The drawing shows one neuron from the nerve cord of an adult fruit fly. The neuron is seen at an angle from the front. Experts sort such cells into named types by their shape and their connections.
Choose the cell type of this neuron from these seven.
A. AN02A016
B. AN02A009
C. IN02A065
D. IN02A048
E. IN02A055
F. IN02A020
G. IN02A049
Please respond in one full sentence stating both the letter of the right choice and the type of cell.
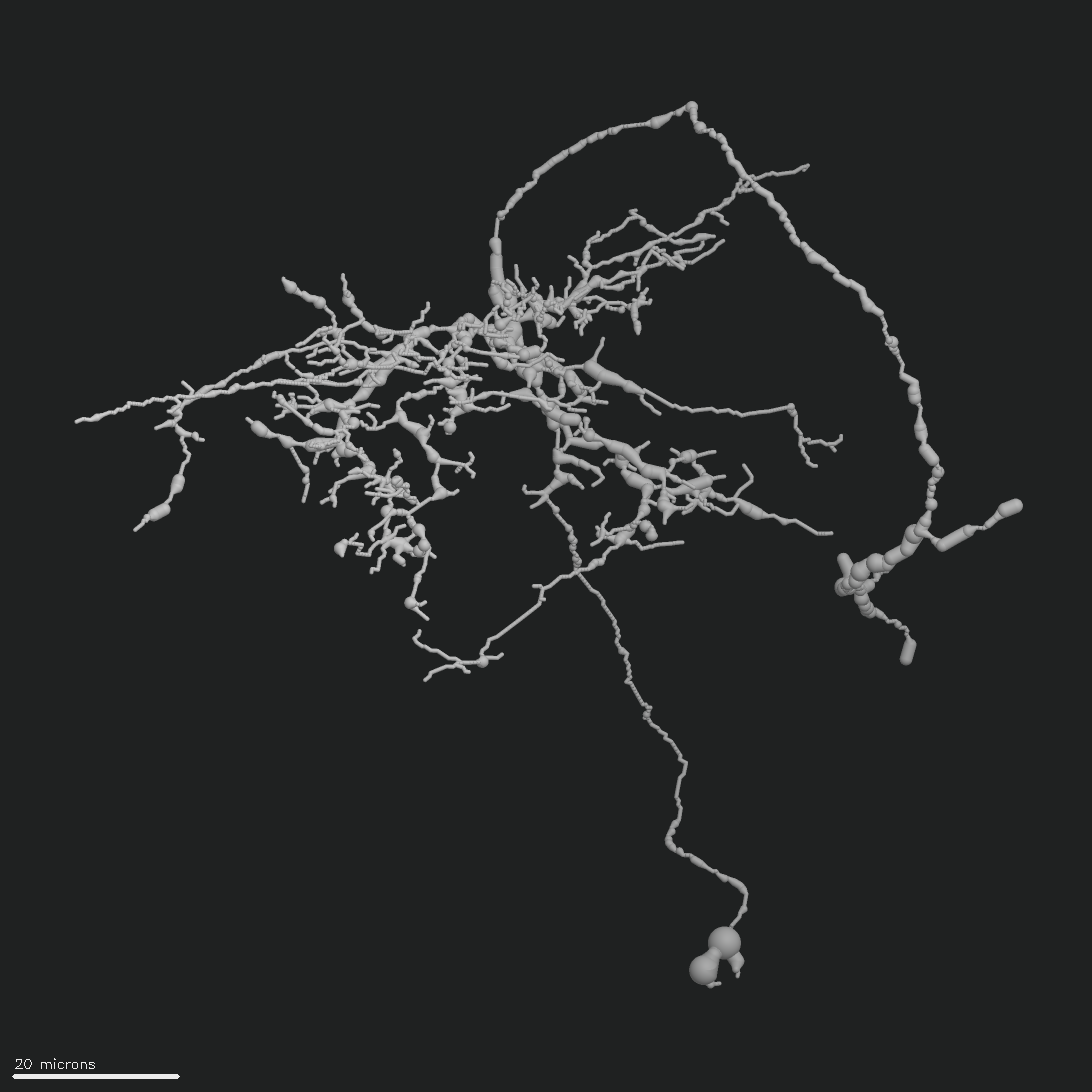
The neuron is typed IN02A020, per option F.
